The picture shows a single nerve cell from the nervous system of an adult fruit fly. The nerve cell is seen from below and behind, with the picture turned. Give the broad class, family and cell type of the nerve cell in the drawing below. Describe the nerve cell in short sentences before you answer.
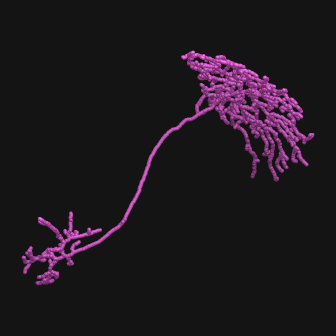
As drawn here it is wider than it is tall. It is a visual projection neuron. Its family is MeVP. It is of cell type MeVP59.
